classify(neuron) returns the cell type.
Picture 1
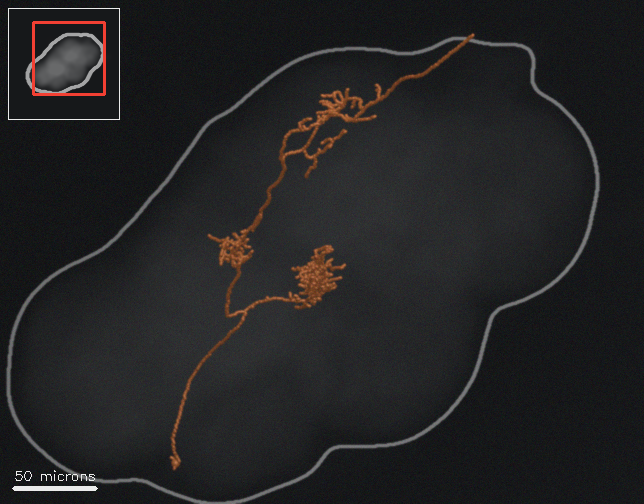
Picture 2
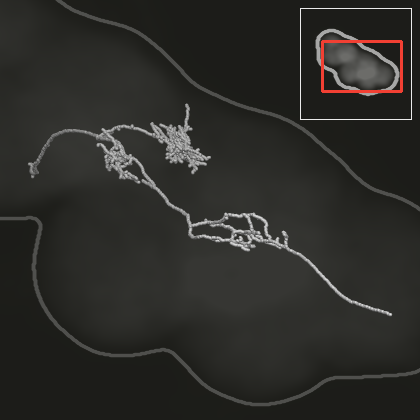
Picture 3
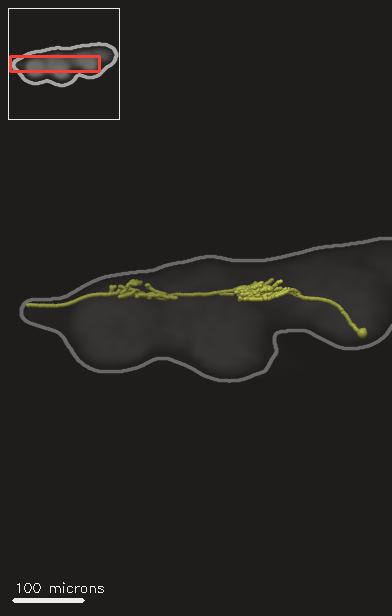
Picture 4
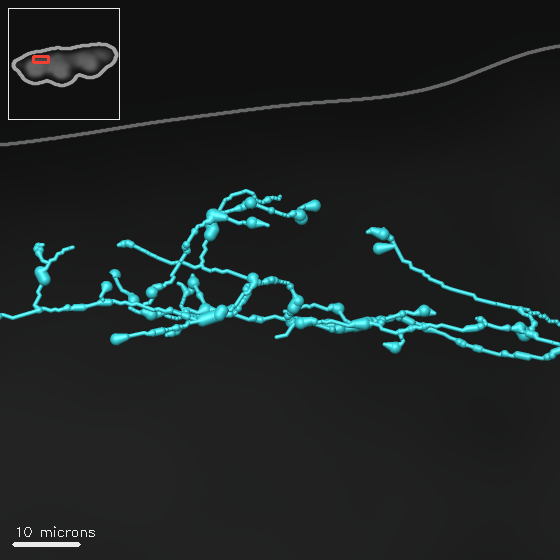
AN06B048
